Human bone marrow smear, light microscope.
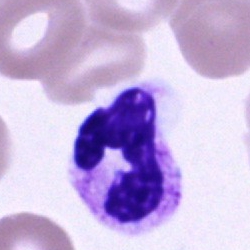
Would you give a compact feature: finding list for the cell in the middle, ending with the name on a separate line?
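Nucleus: curved, partly enclosing a small pale patch of cytoplasm near the cell's centre
Chromatin: dark purple, coarsely clumped
Cytoplasm: pale pinkish-lilac
Granules: fine, purple, scattered through the cytoplasm
Identification: segmented neutrophil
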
